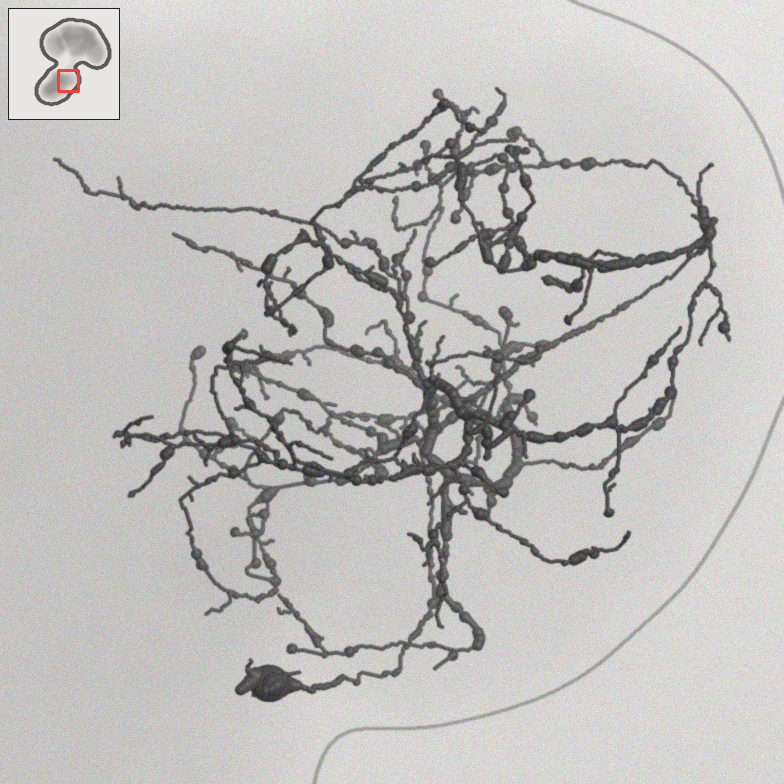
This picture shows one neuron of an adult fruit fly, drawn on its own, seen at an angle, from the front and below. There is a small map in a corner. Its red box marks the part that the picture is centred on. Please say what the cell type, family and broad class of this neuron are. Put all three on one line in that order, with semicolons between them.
IN04B026; hemilineage 04B; nerve-cord intrinsic neuron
